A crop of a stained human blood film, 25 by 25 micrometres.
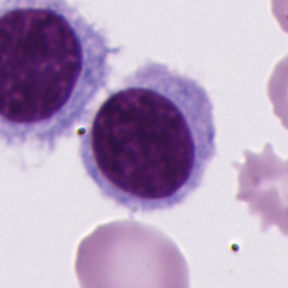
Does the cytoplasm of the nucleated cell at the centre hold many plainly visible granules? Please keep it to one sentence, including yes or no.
No, in the cell's cytoplasm no granules are visible.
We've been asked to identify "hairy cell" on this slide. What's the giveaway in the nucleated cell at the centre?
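This is a hairy cell, and what fits the name most plainly is its border, fringed all round with fine, hair-like projections of cytoplasm.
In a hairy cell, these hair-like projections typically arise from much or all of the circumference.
The nucleus is round to oval without any indentation and measures about 10 by 9 micrometres. Its chromatin is dark purple, with a mottled, patchy texture. The cytoplasm is a pale greyish-blue.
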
